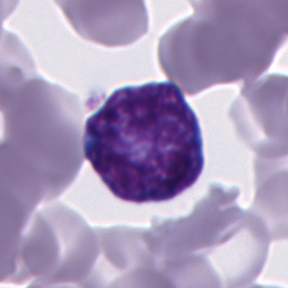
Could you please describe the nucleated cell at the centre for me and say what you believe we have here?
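Taking the nucleus first, it has no notch, indentation or lobes, and its chromatin is dark purple and coarsely clumped. Next, no granules are visible in the cytoplasm, and no vacuoles are visible anywhere in the cell. Last, the name: typical lymphocyte.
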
